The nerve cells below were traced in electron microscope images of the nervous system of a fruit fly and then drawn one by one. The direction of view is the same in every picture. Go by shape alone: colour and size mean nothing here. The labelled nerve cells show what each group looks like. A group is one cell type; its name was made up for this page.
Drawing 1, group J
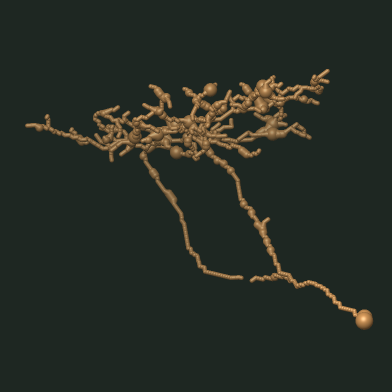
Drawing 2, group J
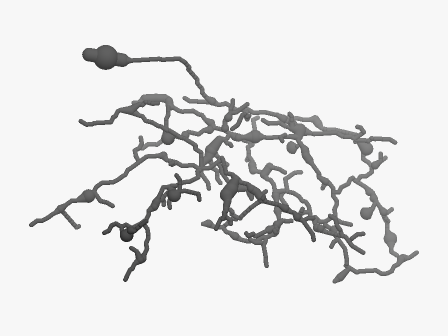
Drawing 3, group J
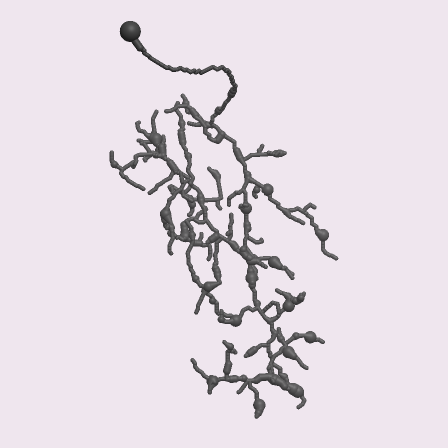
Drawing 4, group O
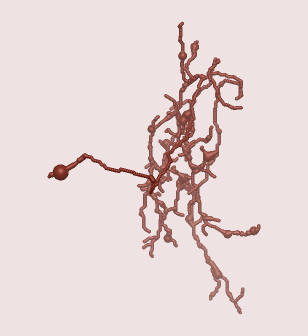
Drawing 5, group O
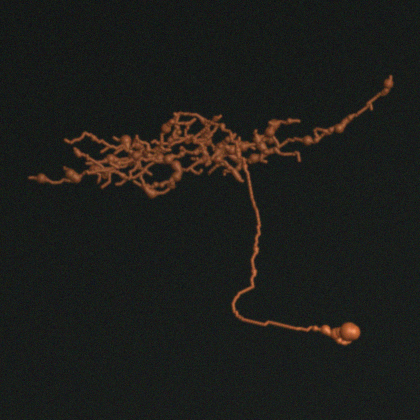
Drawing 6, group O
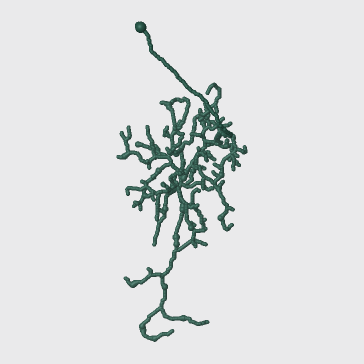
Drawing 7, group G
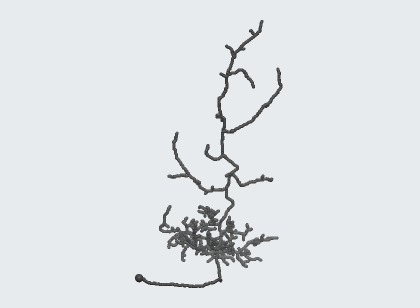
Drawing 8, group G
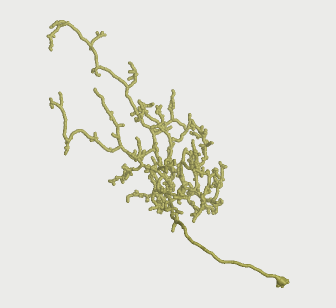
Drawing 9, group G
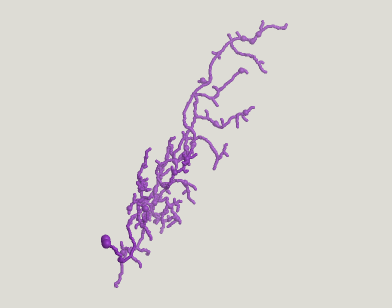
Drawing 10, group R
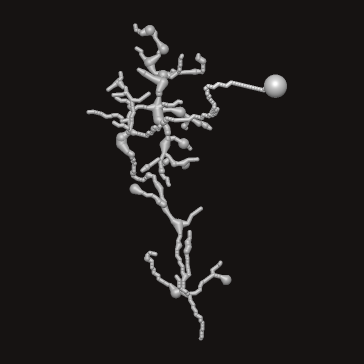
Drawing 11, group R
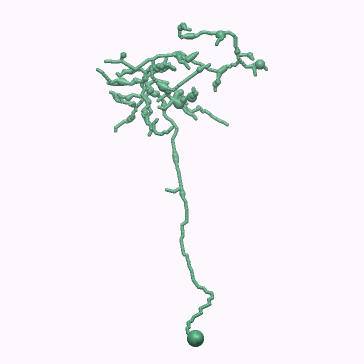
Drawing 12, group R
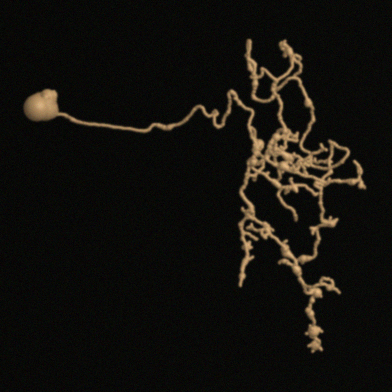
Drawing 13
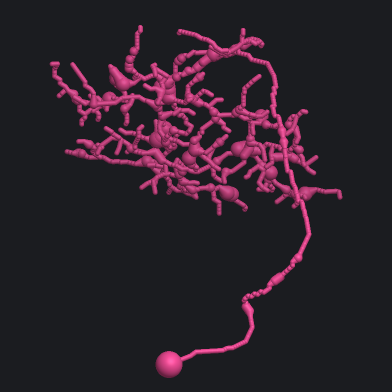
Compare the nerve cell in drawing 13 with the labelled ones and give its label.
group O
